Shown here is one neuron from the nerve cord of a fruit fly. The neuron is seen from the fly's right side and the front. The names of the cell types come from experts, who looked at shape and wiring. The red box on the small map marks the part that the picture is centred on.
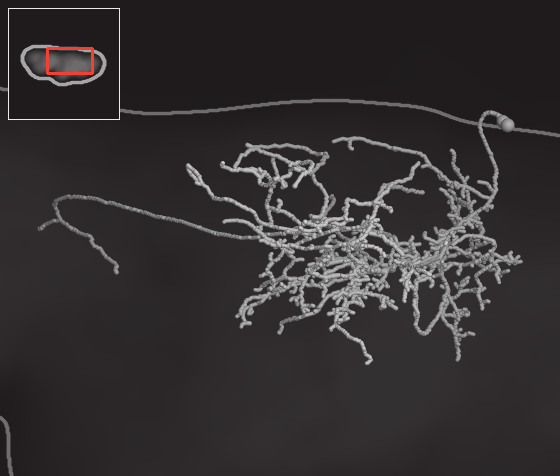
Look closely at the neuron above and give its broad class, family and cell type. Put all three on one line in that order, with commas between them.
nerve-cord intrinsic neuron, hemilineage 17A, IN17A032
